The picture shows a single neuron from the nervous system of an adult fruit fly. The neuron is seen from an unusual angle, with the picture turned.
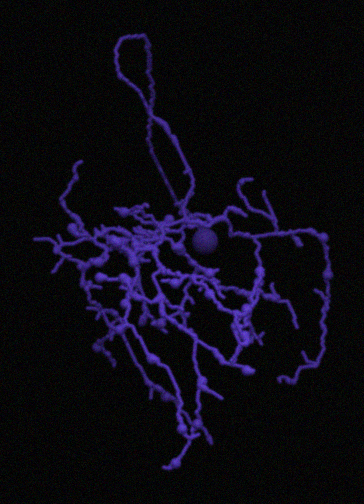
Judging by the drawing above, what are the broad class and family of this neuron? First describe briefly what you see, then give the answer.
The cell body can be seen in the middle of the picture. Dozens of branch ends can be seen. This is a central-brain intrinsic neuron. Its family is hemilineage LHp1.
